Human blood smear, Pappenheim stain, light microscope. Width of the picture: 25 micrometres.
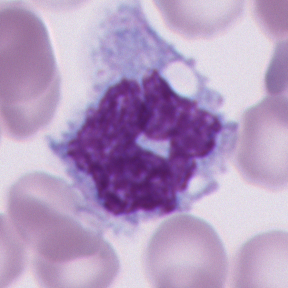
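Monocyte at the centre of the field. The outline is irregular rather than round, and the cytoplasmic edge is frayed into many fine ragged projections. Deep clefts fold the nucleus into lobe-like parts. No coarse coloured granules lie in the cytoplasm.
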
